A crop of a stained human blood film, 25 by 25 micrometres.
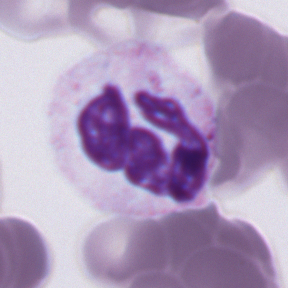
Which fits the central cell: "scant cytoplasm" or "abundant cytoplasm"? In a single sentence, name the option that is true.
The cell's cytoplasm around its nucleus is ample.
